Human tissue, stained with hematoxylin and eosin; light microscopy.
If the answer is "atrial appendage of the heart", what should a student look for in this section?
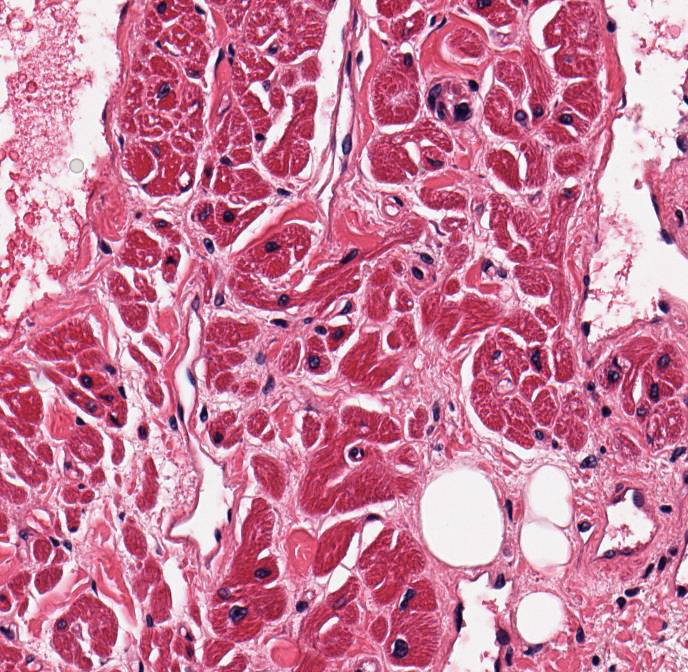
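This section is from the atrial appendage of the heart. Groups of deeply eosinophilic muscle fibres fill most of the field, separated by thin bands of paler connective tissue.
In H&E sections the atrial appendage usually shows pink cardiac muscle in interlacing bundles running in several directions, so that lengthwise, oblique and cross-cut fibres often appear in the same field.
That agrees with the fibres here, which are mostly cut across or obliquely and give rounded and irregular profiles rather than long parallel strands. The fibre cytoplasm is bright red with a fine fibrillary texture, and the dark oval nuclei lie centrally within the fibres.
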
